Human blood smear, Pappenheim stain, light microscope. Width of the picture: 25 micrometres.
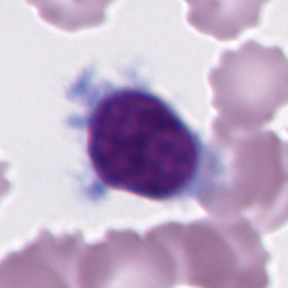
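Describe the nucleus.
Oval, about 10 by 9 micrometres, with a smooth outline and no indentation.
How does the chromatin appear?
Dark purple and moderately clumped.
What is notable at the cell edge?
Fine hair-like projections fringe the pale blue cytoplasm, most clearly on the left side.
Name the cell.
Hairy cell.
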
